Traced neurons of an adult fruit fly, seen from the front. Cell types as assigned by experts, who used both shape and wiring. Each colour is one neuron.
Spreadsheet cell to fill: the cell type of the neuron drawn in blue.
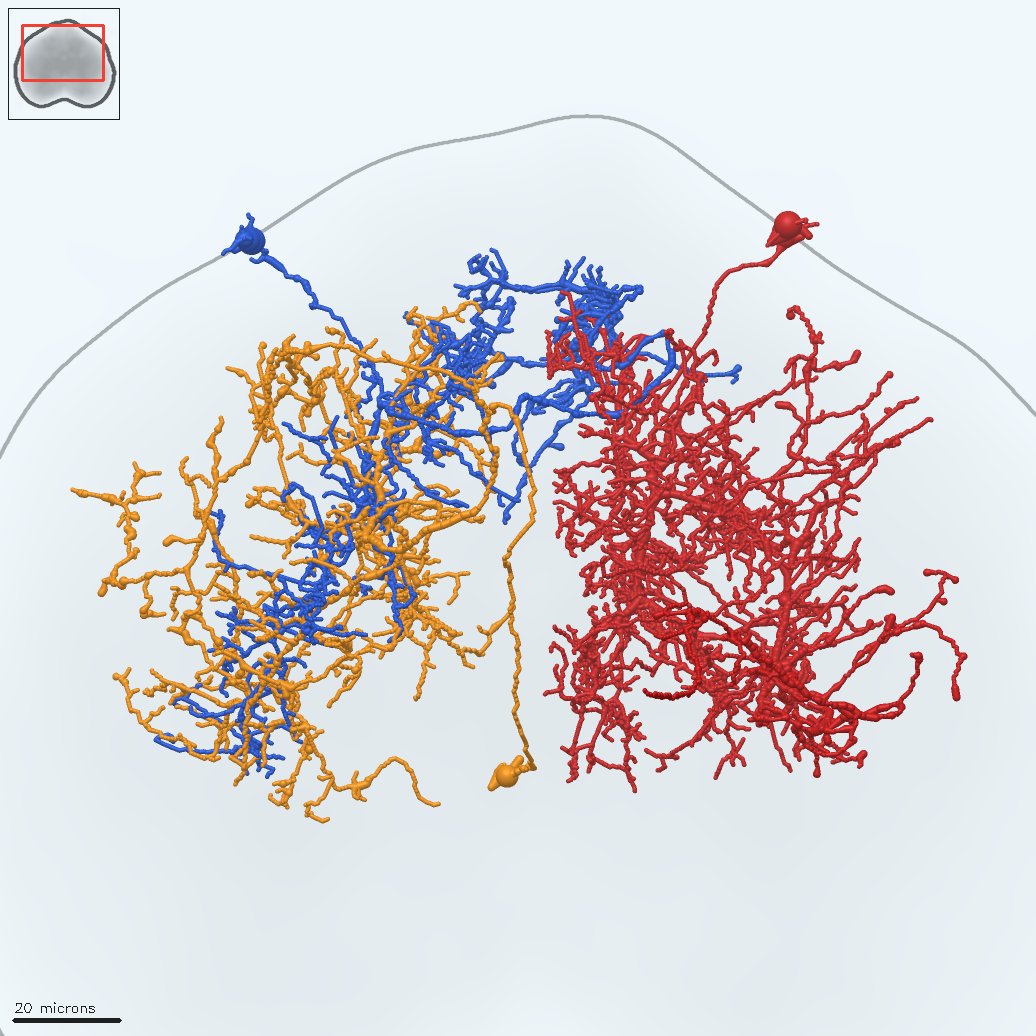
INXXX220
